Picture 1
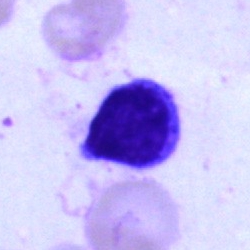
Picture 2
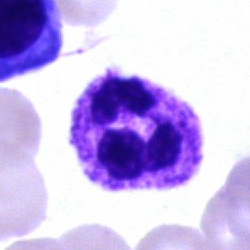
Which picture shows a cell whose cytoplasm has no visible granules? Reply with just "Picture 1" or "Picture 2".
Picture 1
